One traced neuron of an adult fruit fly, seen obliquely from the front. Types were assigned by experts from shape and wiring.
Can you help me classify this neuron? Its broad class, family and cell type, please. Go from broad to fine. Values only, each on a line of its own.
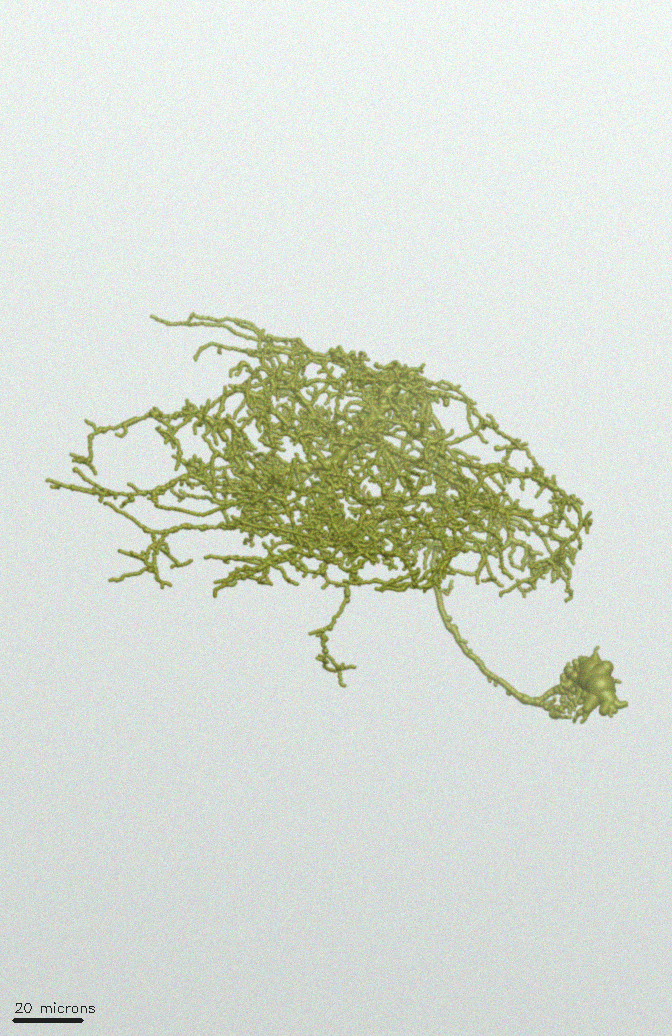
motor neuron of the nerve cord
hemilineage 08A
MNwm36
